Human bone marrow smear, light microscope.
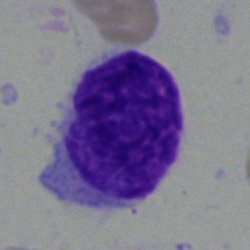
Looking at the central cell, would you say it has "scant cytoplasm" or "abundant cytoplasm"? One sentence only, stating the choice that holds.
Scant cytoplasm surrounds the nucleus of this cell.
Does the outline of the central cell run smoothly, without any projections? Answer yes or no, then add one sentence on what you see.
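No. At the lower left the cytoplasm extends into an irregular, ragged tag.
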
